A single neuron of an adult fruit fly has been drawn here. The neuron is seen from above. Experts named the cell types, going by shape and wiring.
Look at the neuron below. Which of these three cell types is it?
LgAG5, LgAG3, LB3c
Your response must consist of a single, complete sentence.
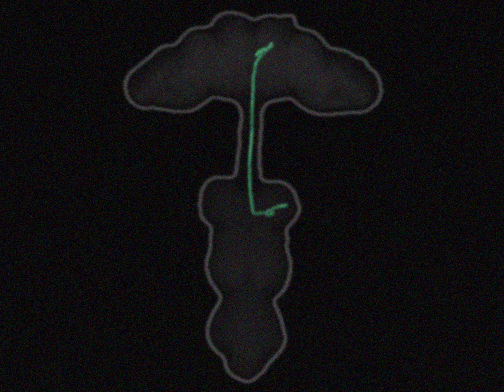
In terms of cell type, the neuron is LgAG5.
